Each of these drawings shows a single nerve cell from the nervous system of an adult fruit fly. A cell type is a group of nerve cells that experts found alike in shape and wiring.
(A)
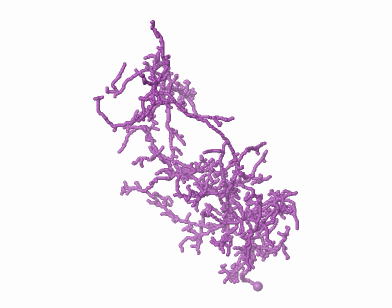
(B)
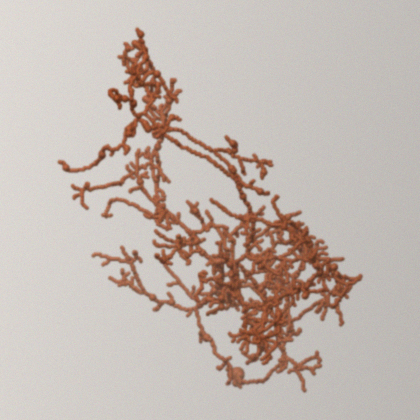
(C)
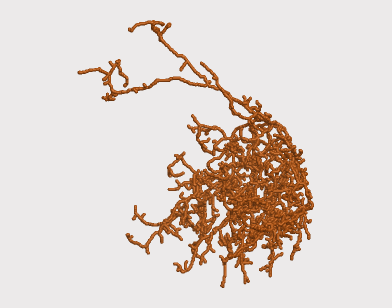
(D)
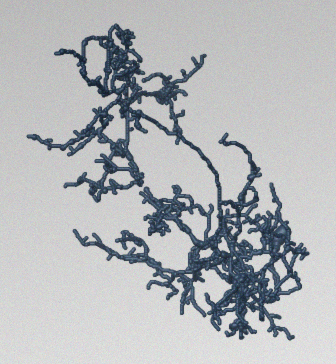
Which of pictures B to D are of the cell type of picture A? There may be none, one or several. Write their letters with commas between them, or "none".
B, D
